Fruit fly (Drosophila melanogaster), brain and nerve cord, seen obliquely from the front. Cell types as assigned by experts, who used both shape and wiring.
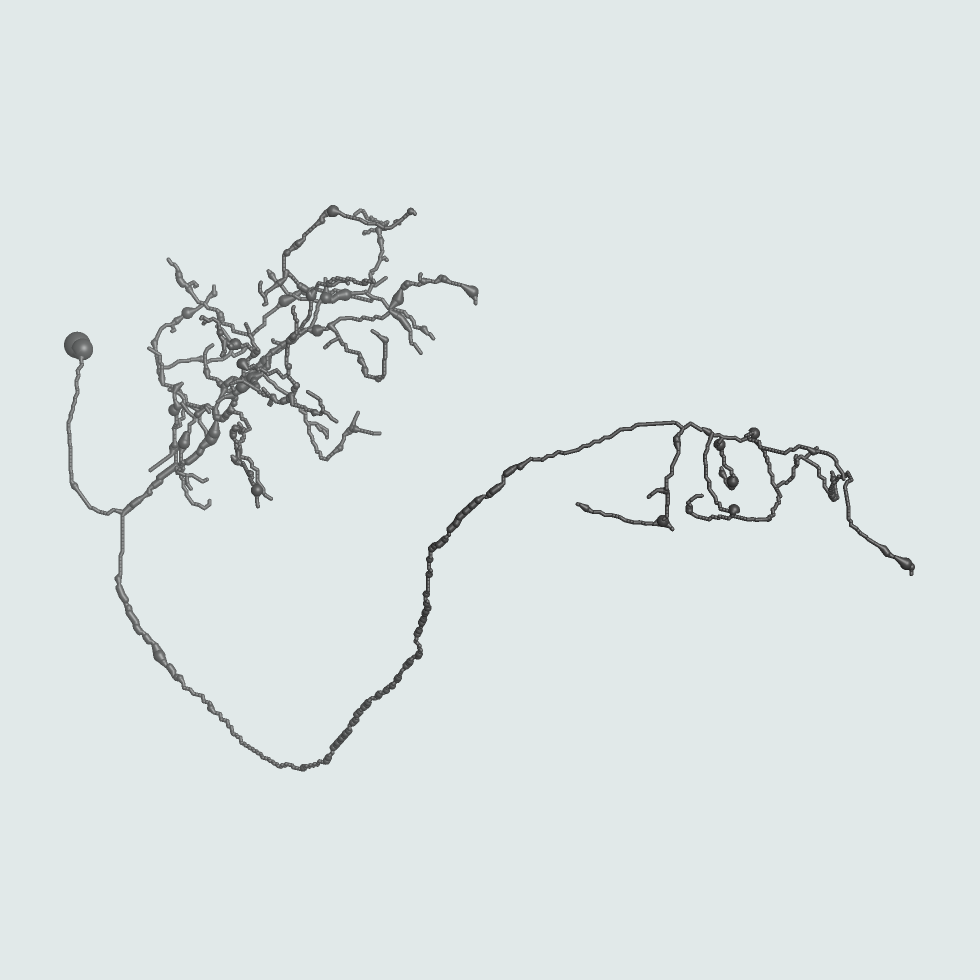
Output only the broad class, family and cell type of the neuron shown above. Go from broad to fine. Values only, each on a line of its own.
central-brain intrinsic neuron
hemilineage LHl2_dorsal
SLP128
